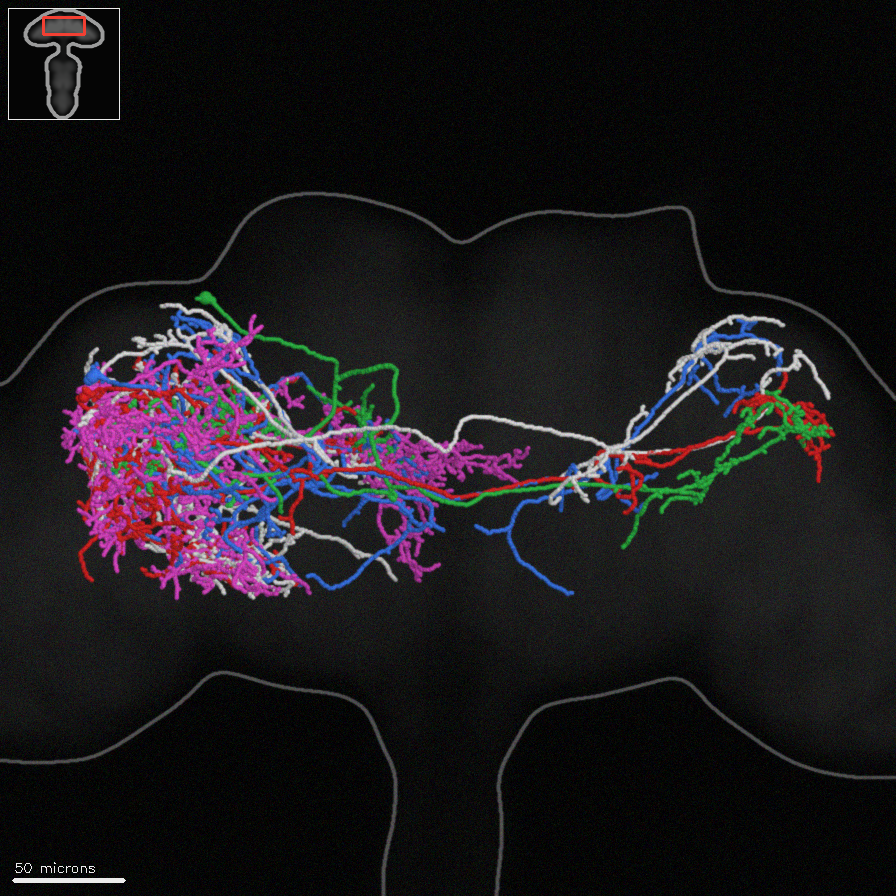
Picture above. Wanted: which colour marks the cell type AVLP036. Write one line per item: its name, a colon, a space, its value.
colour: blue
